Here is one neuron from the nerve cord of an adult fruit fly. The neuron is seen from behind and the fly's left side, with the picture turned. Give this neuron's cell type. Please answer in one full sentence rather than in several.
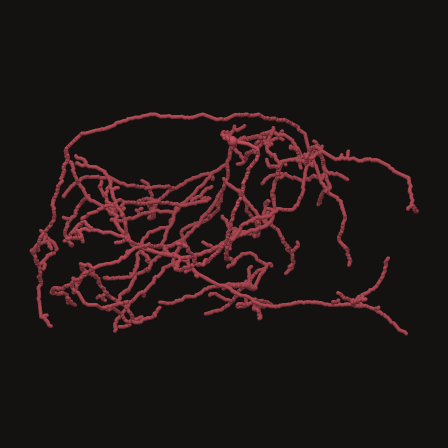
In the scheme of cell types, this neuron is IN12B020.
